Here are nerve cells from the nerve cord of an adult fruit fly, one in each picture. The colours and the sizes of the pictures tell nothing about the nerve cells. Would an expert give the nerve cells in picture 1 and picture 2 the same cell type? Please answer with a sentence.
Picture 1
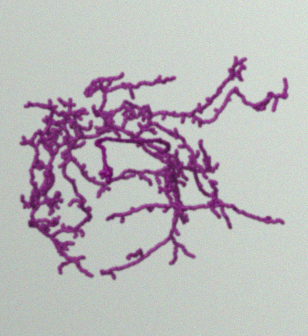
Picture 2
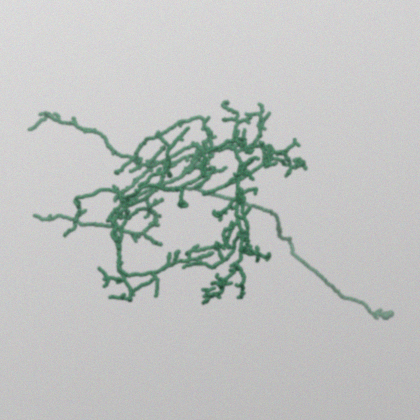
They are of the same cell type.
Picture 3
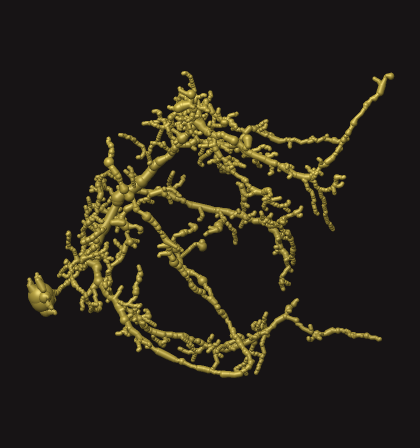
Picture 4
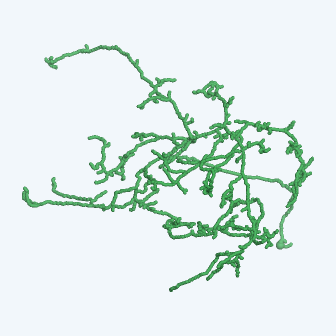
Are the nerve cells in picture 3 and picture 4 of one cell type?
They are of the same cell type.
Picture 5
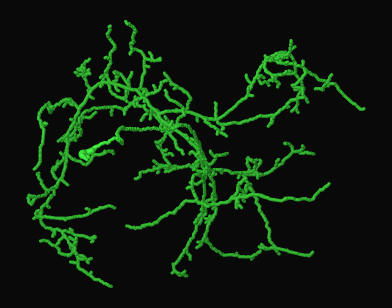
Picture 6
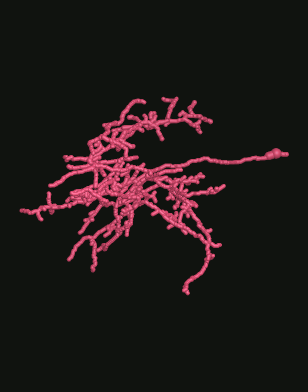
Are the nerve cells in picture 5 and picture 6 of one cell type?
They are of different cell types.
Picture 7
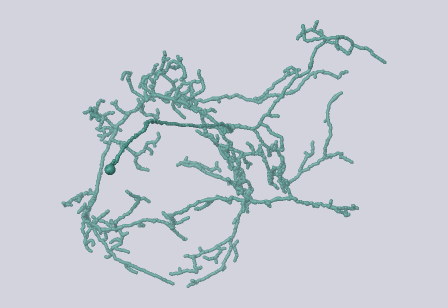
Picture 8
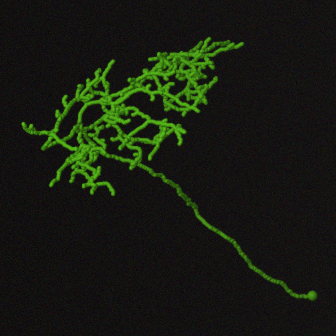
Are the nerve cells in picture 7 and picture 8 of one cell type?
They are of different cell types.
